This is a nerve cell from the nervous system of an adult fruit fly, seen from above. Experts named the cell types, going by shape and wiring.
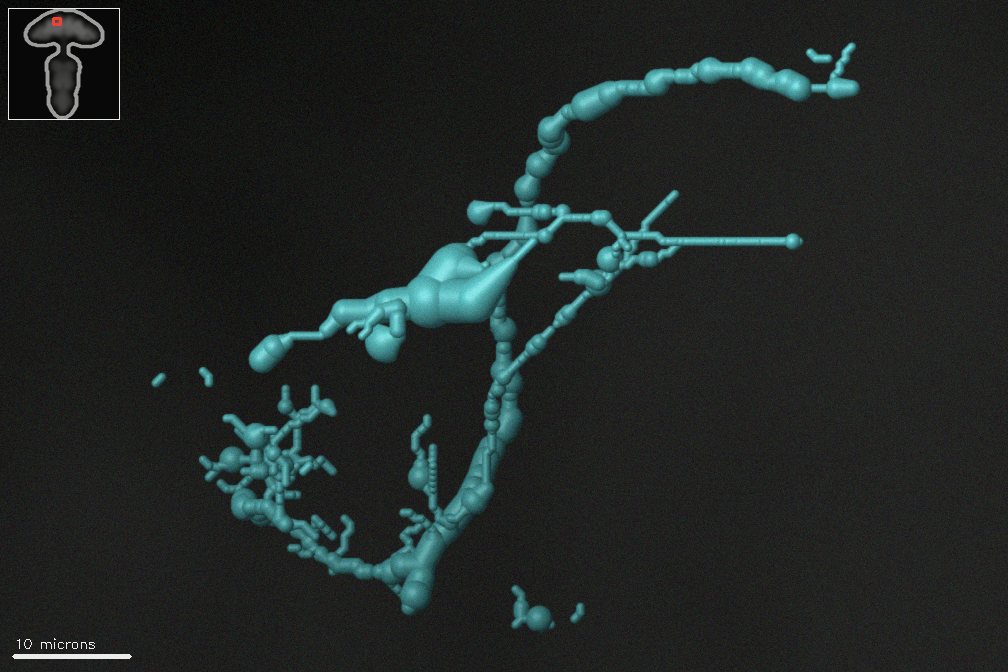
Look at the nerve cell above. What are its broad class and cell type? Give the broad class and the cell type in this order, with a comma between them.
central-brain intrinsic neuron, SLP212_c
